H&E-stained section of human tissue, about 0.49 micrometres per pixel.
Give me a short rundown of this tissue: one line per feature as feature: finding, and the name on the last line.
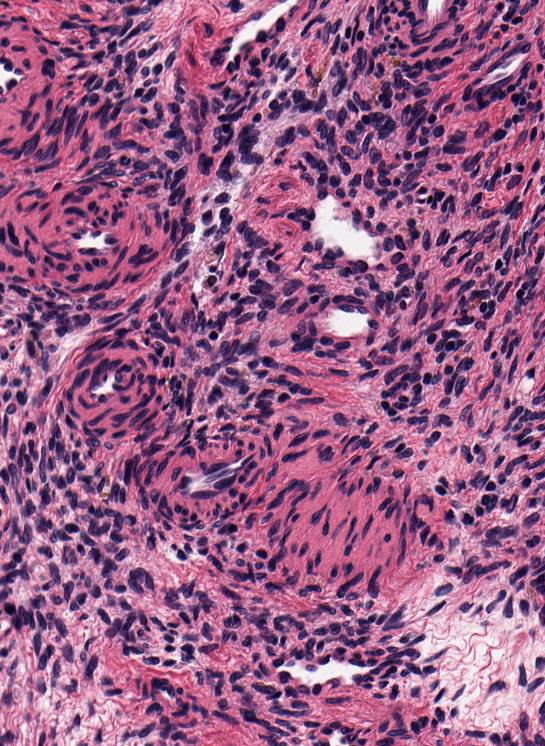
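Whorls: several concentric spindle-cell whorls round small central lumina, mostly in the left half
Within whorls: pink fibrillar material and elongated nuclei circling the lumen
Between whorls: densely packed cells, dark oval to spindle nuclei, scant cytoplasm
Lumina: small, irregular, empty, white, scattered throughout
Name: ovary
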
